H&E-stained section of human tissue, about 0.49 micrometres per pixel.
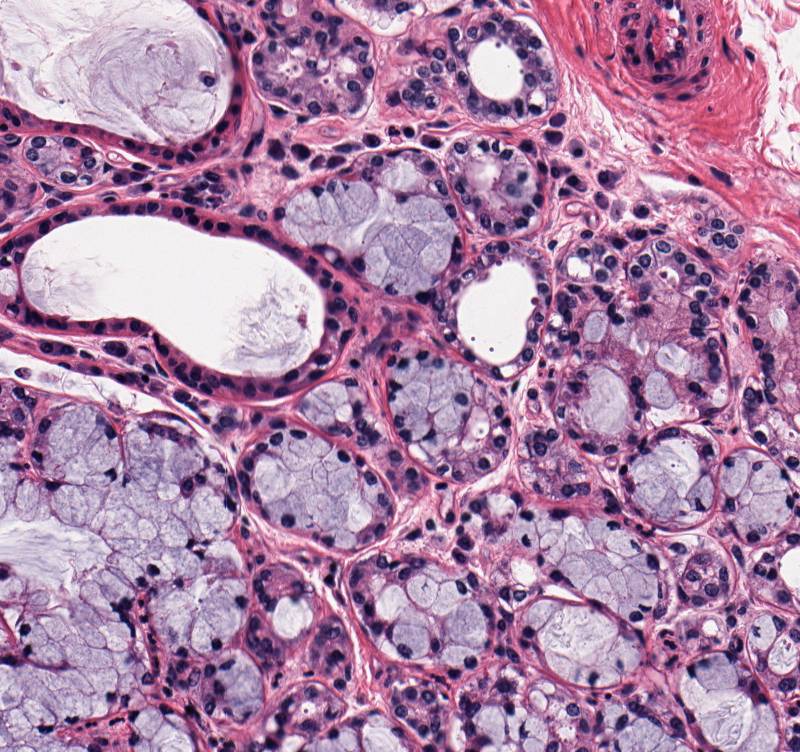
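Minor salivary gland: closely packed rounded glandular units fill the field, separated by thin strands of pink fibrous stroma. Many acini have pale grey-blue, foamy cytoplasm and dark, flattened nuclei pressed to the base; these pale mucous acini are thickest in the lower left. Upper left, large dilated ducts have a thin lining of small dark-nucleated cells.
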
